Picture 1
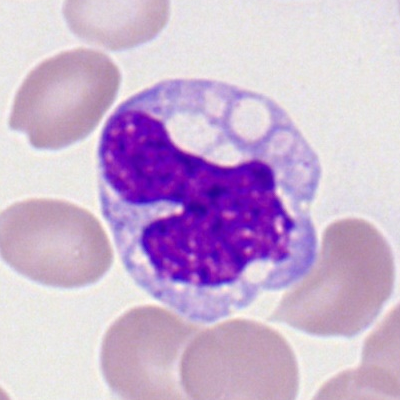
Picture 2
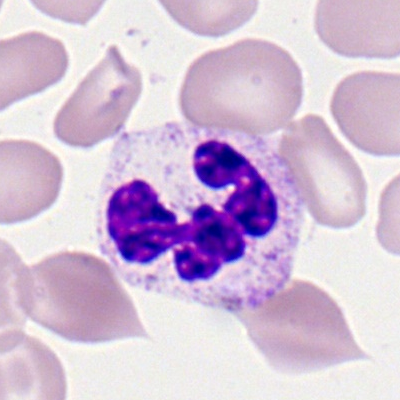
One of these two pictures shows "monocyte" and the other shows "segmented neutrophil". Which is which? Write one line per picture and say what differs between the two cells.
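Picture 1 shows a monocyte: Several clear round vacuoles lie in the cytoplasm, mostly toward the upper right.
Picture 2 shows a segmented neutrophil: No vacuoles are seen in the cytoplasm.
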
